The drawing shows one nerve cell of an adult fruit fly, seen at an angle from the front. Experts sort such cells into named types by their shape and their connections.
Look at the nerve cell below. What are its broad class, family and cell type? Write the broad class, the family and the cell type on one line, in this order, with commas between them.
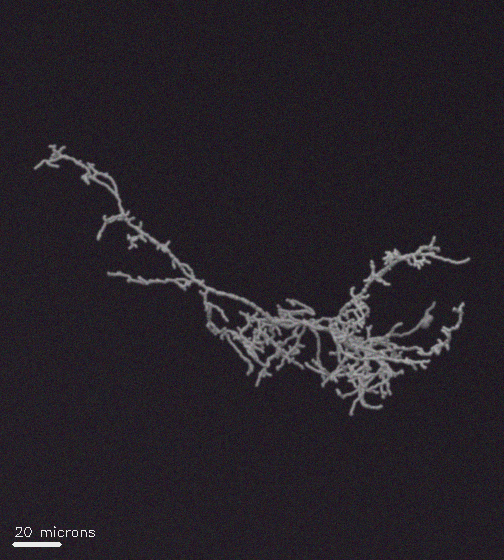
central-brain intrinsic neuron, hemilineage LB0, GNG342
